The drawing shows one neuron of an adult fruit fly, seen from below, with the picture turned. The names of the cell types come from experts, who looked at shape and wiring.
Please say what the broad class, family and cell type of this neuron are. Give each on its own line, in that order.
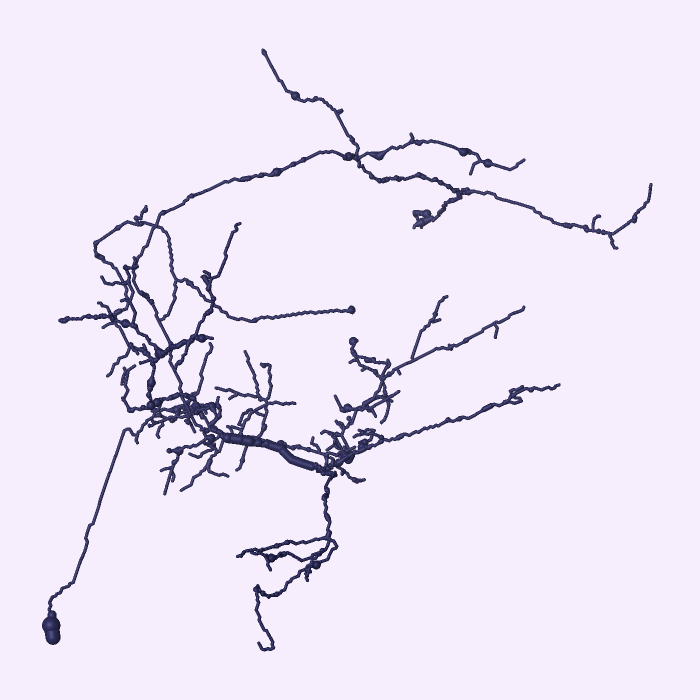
visual projection neuron
hemilineage VLPl&p2_posterior
LoVP55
